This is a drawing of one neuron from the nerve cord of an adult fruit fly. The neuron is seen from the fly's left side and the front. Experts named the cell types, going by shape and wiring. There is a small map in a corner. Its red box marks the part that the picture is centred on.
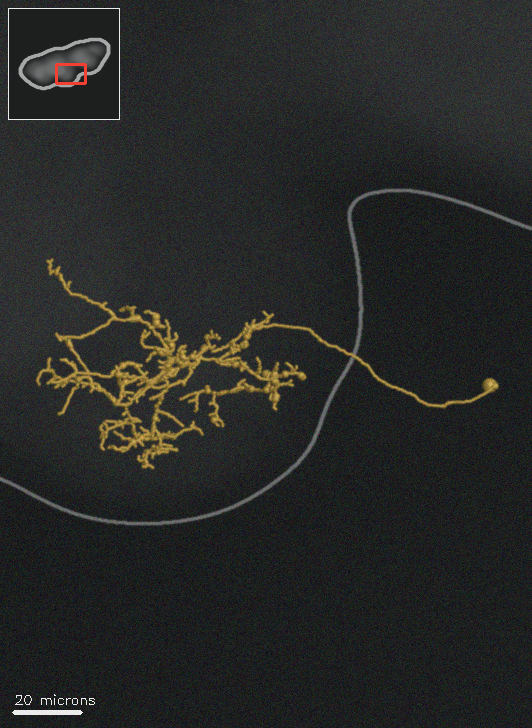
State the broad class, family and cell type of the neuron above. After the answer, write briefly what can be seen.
It is a nerve-cord intrinsic neuron. The family is hemilineage 20A.22A. The cell type is IN20A.22A055. By the scale bar it is about 140 microns wide in this view. The picture shows dozens of branch ends.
